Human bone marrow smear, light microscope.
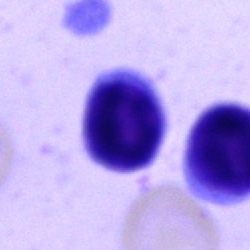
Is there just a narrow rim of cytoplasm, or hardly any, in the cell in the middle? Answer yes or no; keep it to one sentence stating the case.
Yes, around the nucleus there is only a narrow rim of cytoplasm.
